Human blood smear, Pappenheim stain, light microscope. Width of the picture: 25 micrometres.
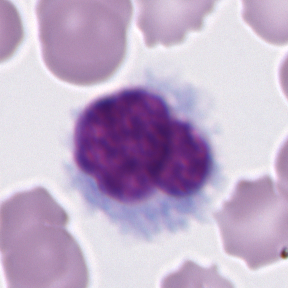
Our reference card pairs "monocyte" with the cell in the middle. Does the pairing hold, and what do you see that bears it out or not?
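Not a monocyte; this is a hairy cell. Cytoplasm pale blue, with no granules.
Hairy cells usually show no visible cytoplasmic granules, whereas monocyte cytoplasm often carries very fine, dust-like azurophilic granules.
The granule-free cytoplasm therefore favours hairy cell and weighs against monocyte. Cytoplasmic edge ragged, with fine wispy projections. Cell about 13 micrometres across; nucleus about 12 by 10 micrometres.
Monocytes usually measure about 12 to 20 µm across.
Size thus fits both names. No nucleoli visible.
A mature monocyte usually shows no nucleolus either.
Chromatin dark purple, coarsely clumped, with small paler spaces between clumps.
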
